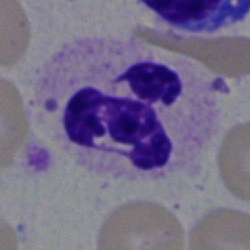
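Segmented neutrophil in a stained human bone marrow smear. The cell outline is roughly round. The chromatin is dense, dark purple and clumped, and no nucleoli are visible in the nucleus. Abundant cytoplasm forms a wide rim around the nucleus.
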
